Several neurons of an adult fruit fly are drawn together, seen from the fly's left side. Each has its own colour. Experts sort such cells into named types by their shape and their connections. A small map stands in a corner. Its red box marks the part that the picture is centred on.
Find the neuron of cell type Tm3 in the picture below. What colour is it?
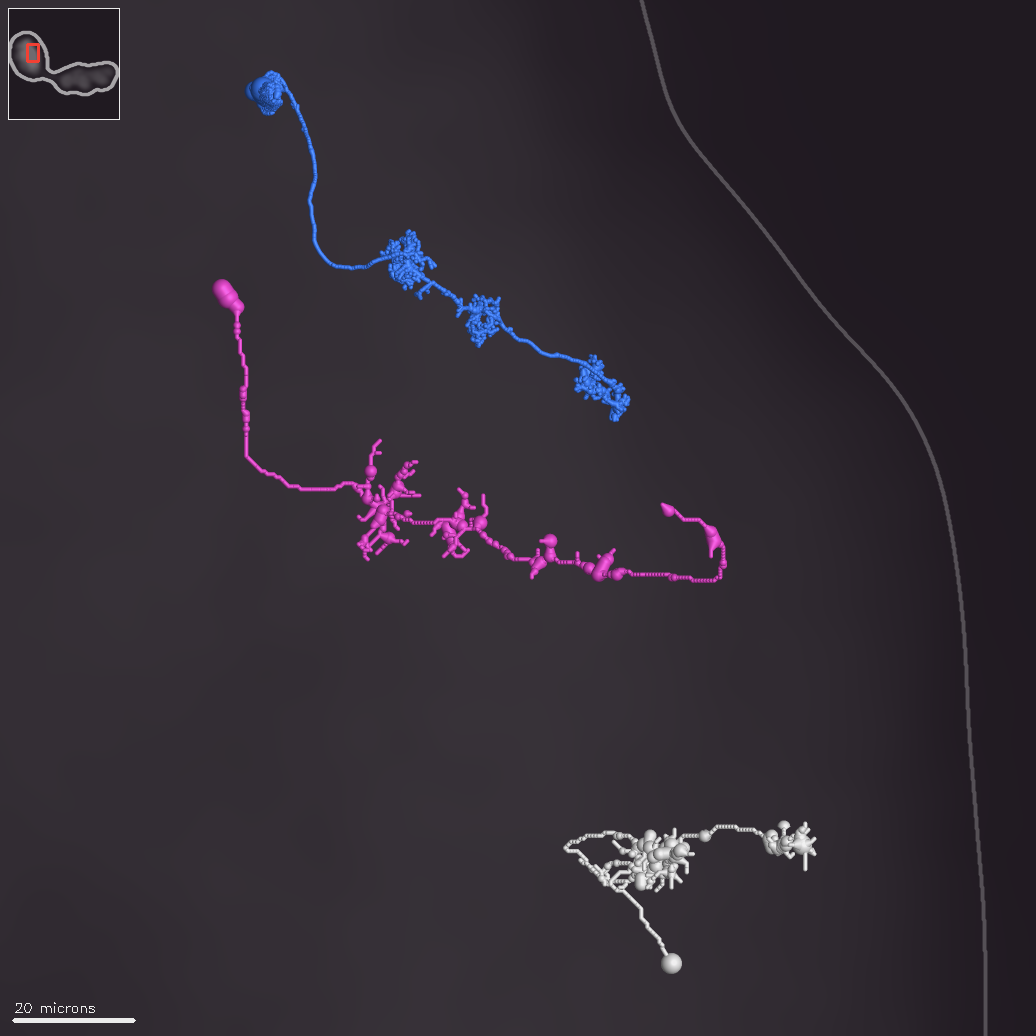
magenta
